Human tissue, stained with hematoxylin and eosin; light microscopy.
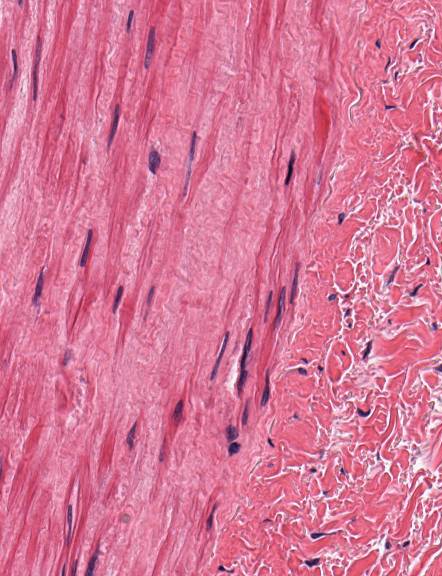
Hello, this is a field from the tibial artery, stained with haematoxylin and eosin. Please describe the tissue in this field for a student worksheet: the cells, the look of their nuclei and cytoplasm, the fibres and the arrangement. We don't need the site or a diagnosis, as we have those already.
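Smooth muscle band: left two-thirds of field. Nuclei elongated, cigar-shaped, aligned with long axis of cells. Connective tissue: right third. Collagen bundles pink, wavy, irregular, separated by clear gaps. Nuclei there sparse, small, dark.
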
